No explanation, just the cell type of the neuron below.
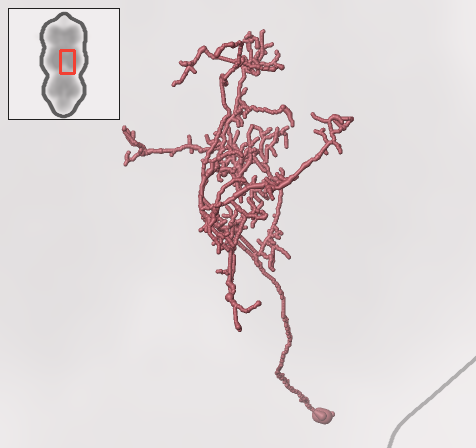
IN12A054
